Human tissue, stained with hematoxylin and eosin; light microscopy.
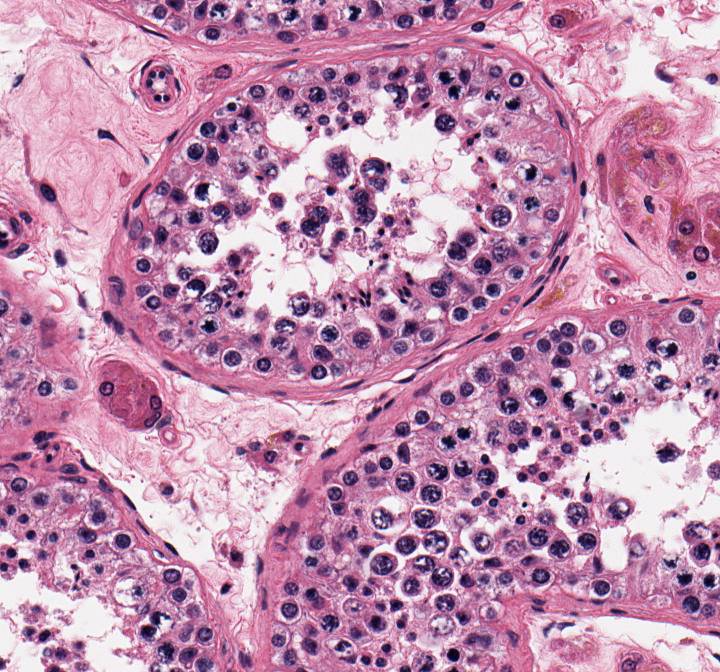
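Testis: each tubule has a thick stratified epithelium of many rounded cell layers, extending from wall toward centre. Many epithelial cells are large and round, with coarse, dark, clumped chromatin and a rim of pale cytoplasm. A thin pink wall with flattened, elongated dark nuclei parallel to its outline bounds each tubule. Interstitial cell clusters with abundant deep pink cytoplasm lie at the right edge and left of centre.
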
